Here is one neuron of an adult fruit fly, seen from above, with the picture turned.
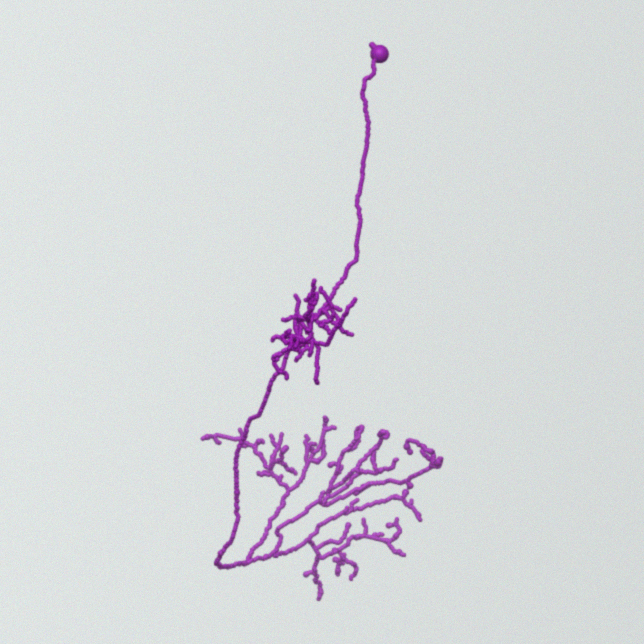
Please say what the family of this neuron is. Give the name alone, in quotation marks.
"hemilineage DL1_dorsal"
